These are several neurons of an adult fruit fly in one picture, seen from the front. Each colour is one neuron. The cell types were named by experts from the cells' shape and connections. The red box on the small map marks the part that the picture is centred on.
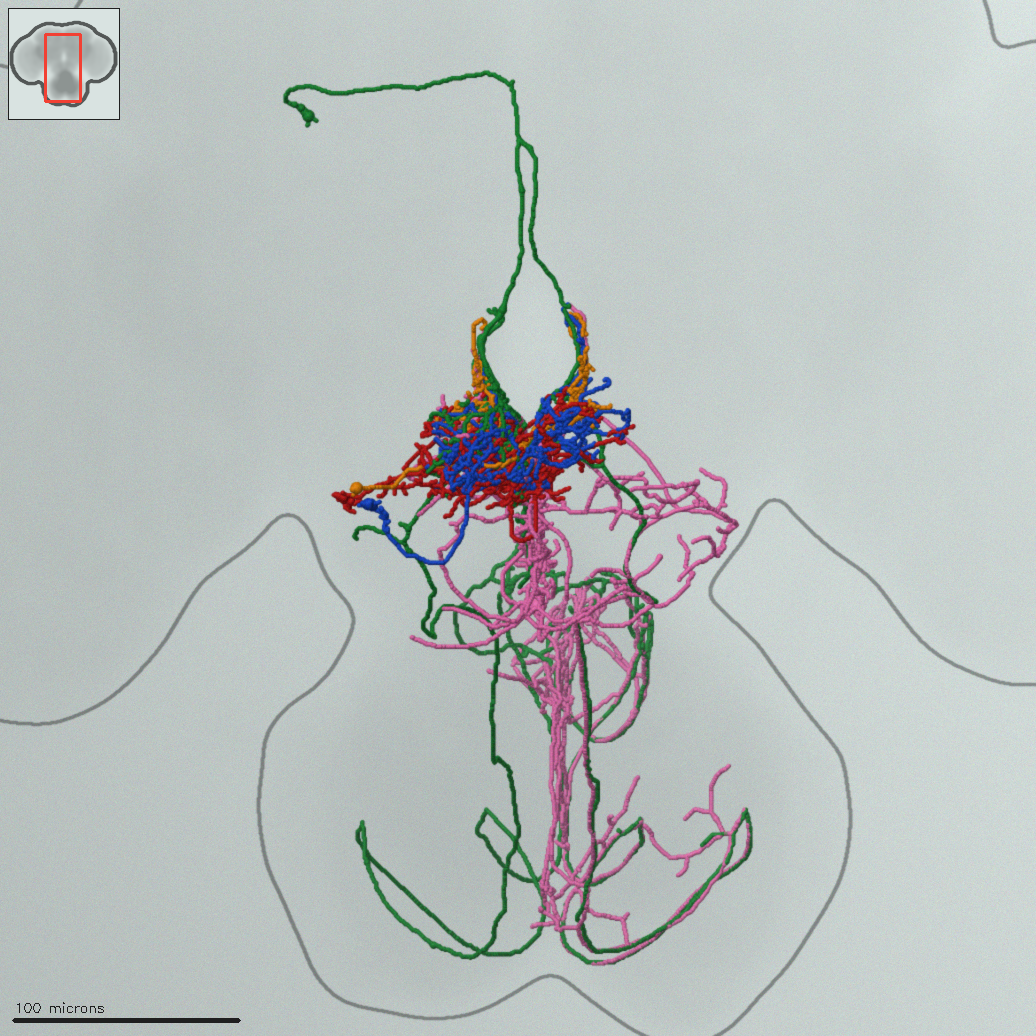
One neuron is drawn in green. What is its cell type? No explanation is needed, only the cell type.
DNp58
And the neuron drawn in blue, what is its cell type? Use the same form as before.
GNG051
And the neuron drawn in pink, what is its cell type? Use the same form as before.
DNg80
